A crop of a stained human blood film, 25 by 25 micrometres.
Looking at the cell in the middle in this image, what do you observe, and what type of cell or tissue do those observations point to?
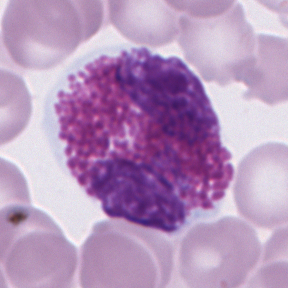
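Look first at the nucleus: it has two lobes, one at the upper right and one running along the lower edge. Now the cytoplasm, which is packed with many coarse, round granules. They are reddish-purple and of fairly even size throughout the cell. The whole cell is about 16 micrometres across. This is an eosinophil.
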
